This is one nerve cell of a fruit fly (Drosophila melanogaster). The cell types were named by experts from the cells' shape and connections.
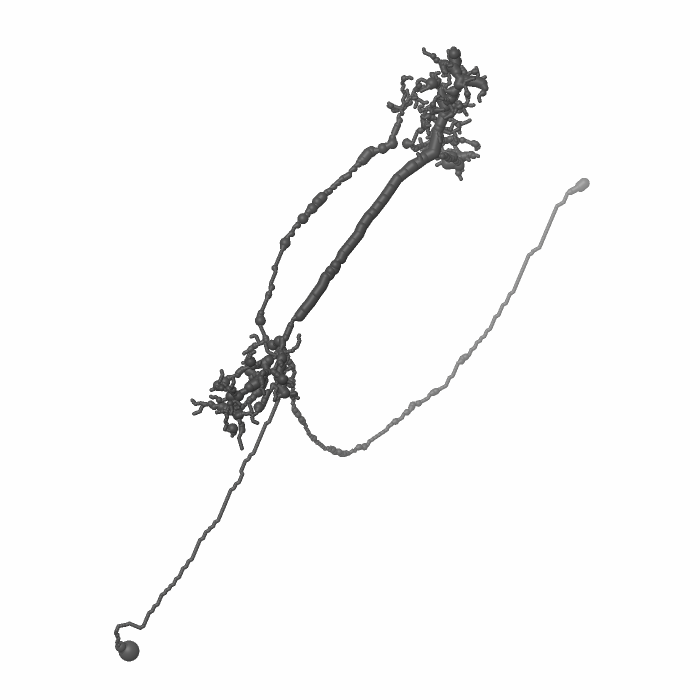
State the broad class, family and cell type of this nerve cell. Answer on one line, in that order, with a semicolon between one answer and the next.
visual projection neuron; TmY; TmY14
